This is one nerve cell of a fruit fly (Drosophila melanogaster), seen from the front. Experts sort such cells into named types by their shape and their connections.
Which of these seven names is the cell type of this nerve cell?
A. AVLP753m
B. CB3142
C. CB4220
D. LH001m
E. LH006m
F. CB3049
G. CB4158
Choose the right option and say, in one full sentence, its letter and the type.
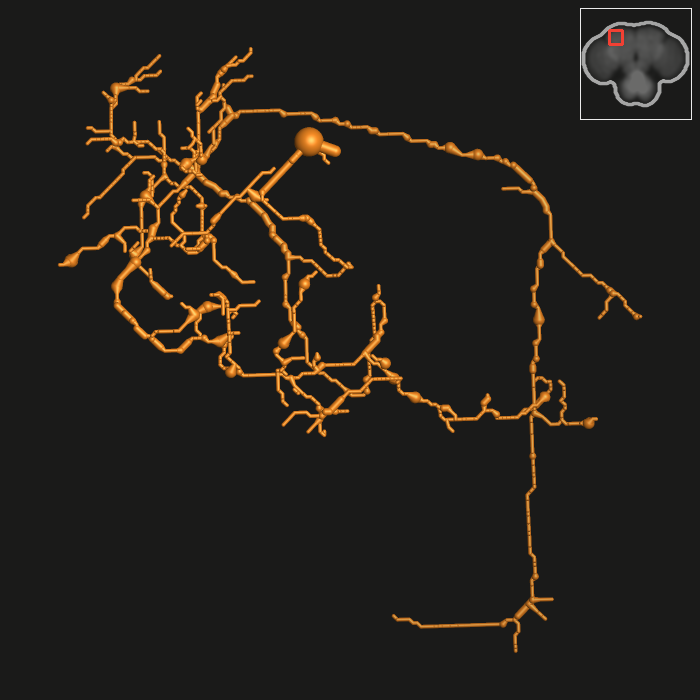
It is option F, CB3049, that gives the cell type of the nerve cell.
